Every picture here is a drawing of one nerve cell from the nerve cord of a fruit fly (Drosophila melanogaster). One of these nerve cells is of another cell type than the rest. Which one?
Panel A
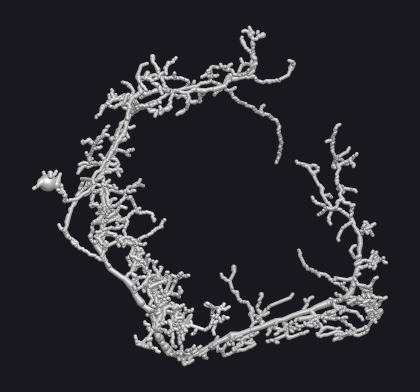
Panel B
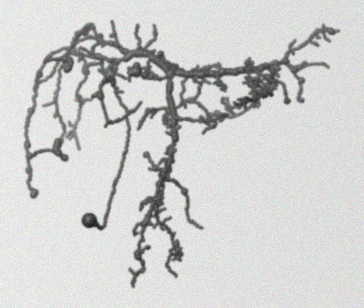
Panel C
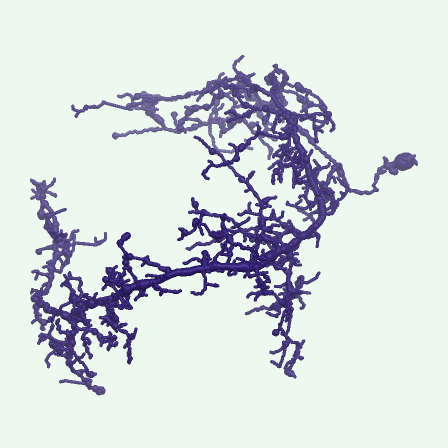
B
